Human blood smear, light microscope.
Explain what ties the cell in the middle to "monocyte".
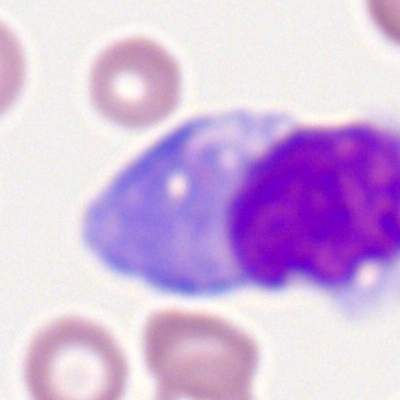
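This is a monocyte, and two things in the picture sit well with that name. First, the cytoplasm is abundant.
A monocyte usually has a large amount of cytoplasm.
Second, a few small clear vacuoles lie within that cytoplasm.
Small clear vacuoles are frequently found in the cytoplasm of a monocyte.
Now look at where the nucleus lies: at the right side of the cell. The cytoplasm is pale blue, turning deepest blue along its left edge.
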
